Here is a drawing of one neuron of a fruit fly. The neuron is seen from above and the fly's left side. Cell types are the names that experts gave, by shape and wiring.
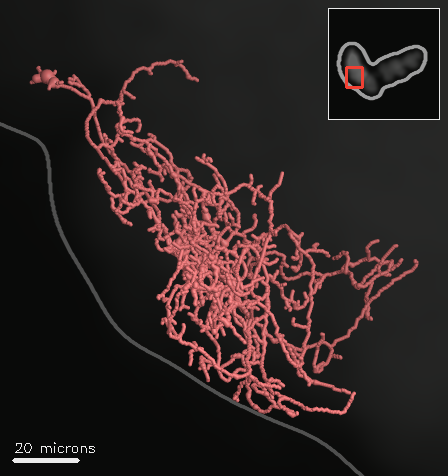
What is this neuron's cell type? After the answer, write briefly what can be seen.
Its cell type is GNG079. It is a central-brain intrinsic neuron. The cell body is at the upper left of the picture. From left to right in the picture it spans about 120 microns. Dozens of branch ends can be seen.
